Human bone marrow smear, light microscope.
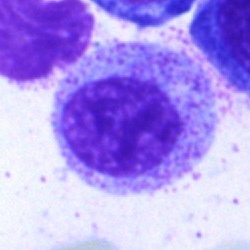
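Myelocyte in a stained bone marrow smear. The cell is round, and its nucleus sits off-centre, leaving a wider rim of cytoplasm on the right. Fine pink-purple granules are scattered through the cytoplasm, which shows no vacuoles.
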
